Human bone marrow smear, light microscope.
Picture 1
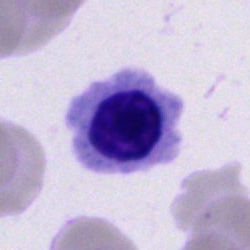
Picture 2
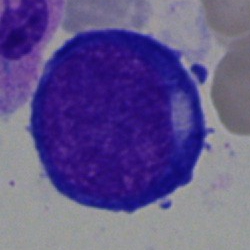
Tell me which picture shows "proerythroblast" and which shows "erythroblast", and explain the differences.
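In this pair, the erythroblast is picture 1 and the proerythroblast is picture 2. The erythroblast's chromatin is dark purple and densely condensed, whereas the proerythroblast's is finely stippled rather than coarsely clumped.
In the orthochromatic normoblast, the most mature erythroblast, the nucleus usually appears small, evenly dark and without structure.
Outlines differ too: the erythroblast's edge is scalloped with many small rounded bulges, while the proerythroblast is round, with small blue blebs standing out from its surface, most clearly at the upper right. A rim of cytoplasm encircles the erythroblast's nucleus on every side; in the proerythroblast, the cytoplasm is a narrow deep blue rim with a pale clear zone to the right of the nucleus. Distinct granules are absent from the erythroblast's cytoplasm, and the proerythroblast shows no granules either. No other cell touches the erythroblast; the nearby red cells lie apart from it.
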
